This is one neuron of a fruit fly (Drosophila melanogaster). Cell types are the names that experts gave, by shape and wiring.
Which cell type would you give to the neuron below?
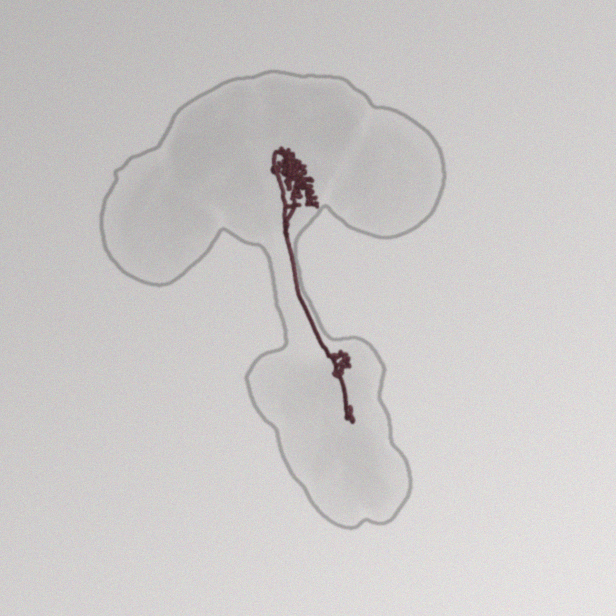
DNp16_a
